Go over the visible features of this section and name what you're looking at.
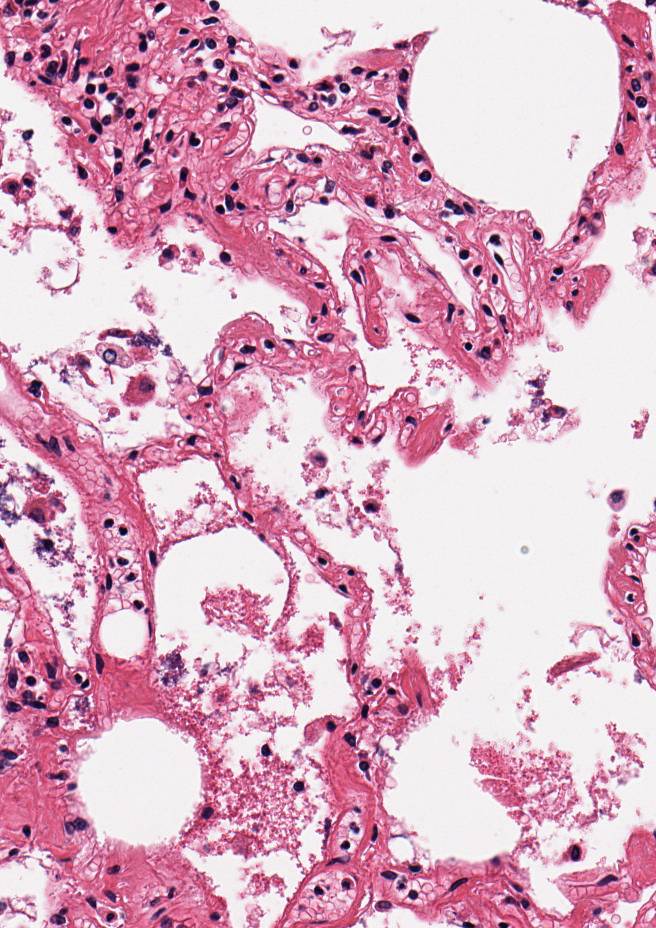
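Thin, branching pink septa outline large, irregular empty spaces filling most of the field. Loose, pale pink granular material lies within, mostly centrally and lower. Lower left, two smooth, sharply rounded holes stand out. This is lung.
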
